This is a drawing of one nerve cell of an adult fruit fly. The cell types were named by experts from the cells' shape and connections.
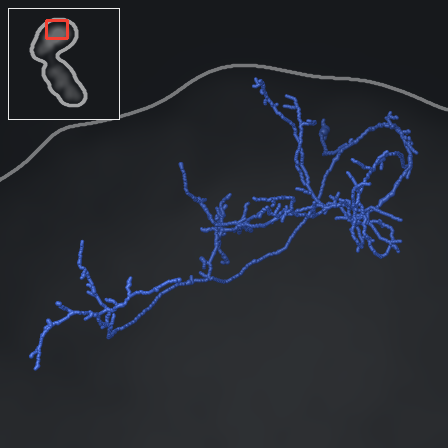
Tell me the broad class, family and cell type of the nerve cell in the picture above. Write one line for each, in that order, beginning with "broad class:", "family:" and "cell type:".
broad class: central-brain intrinsic neuron
family: hemilineage AOTUv4_dorsal
cell type: SMP006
